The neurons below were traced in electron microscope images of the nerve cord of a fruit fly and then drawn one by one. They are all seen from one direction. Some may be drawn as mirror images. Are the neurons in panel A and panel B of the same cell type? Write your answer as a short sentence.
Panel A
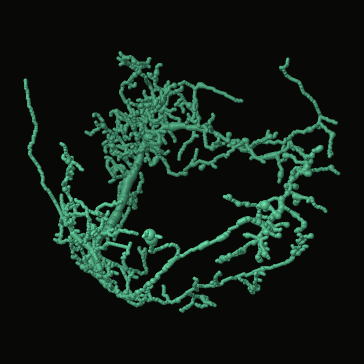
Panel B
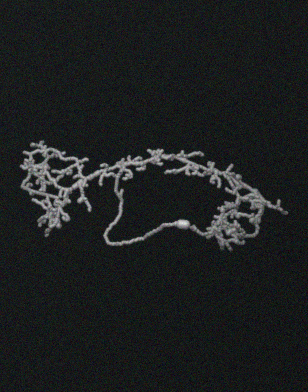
They are of different cell types.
